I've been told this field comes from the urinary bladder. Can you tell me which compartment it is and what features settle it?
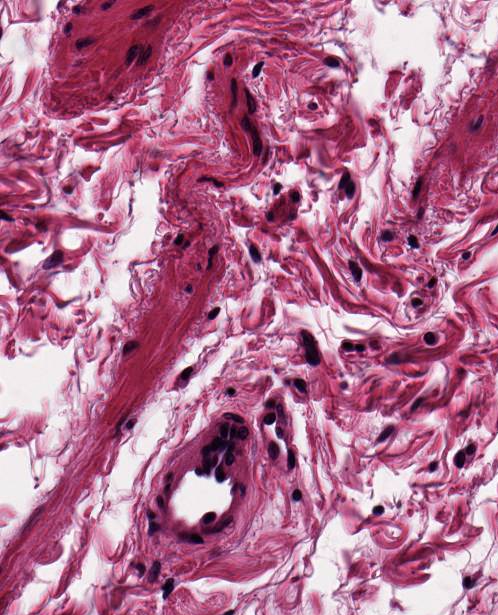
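Loose connective tissue, I'd say. What I see is wavy pink fibre bundles, loosely parted by irregular white spaces, with small dark oval to spindle nuclei lying singly between them.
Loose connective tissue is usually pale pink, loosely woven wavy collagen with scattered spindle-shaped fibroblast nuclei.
And I find no epithelium anywhere in the field.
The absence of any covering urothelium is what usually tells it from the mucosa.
No fat cells either.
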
